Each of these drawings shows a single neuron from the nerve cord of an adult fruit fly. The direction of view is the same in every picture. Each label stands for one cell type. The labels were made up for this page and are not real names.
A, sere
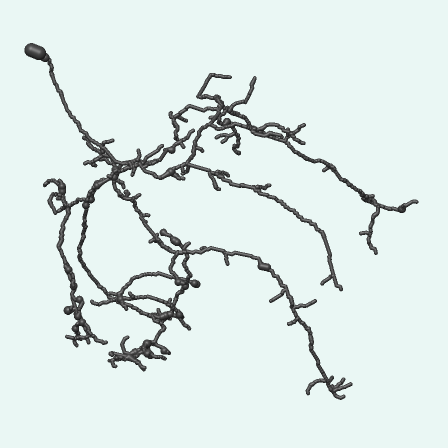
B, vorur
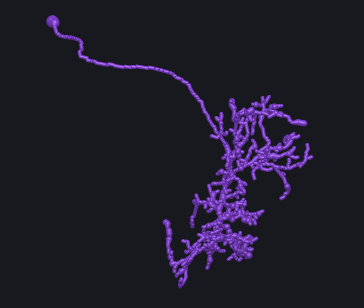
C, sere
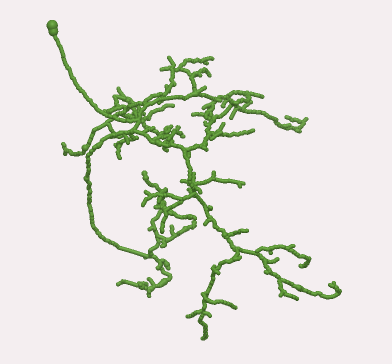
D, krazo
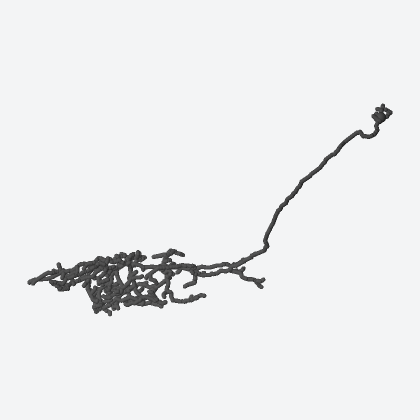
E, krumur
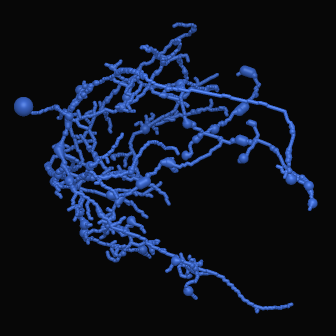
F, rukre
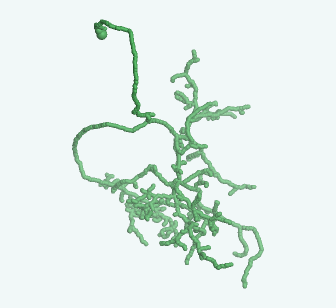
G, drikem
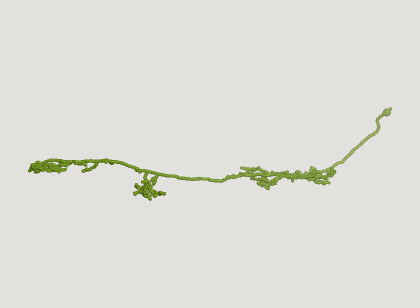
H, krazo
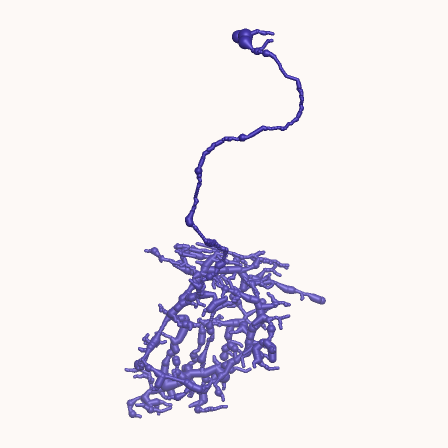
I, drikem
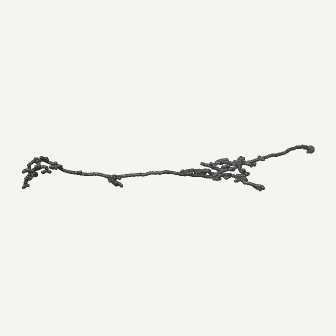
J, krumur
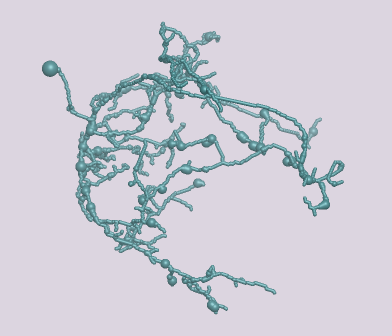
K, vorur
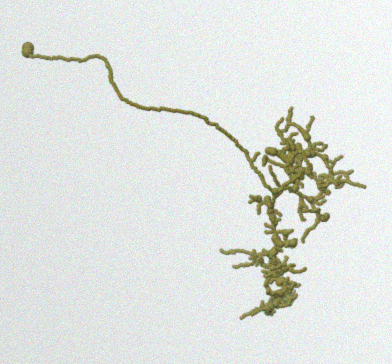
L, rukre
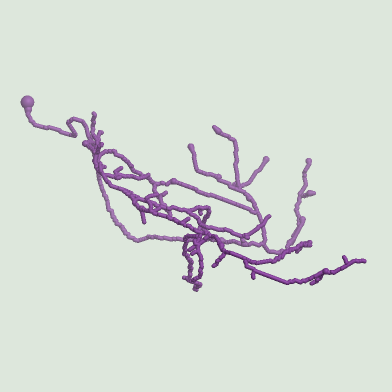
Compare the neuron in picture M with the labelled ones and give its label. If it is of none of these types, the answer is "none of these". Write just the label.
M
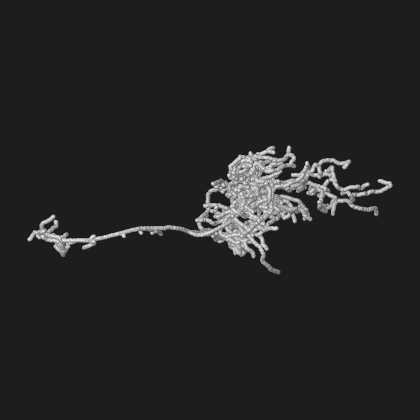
none of these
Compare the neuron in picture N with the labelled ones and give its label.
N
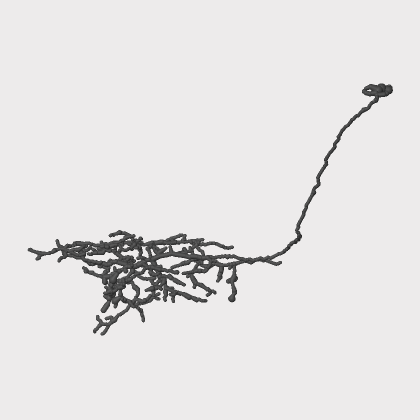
krazo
